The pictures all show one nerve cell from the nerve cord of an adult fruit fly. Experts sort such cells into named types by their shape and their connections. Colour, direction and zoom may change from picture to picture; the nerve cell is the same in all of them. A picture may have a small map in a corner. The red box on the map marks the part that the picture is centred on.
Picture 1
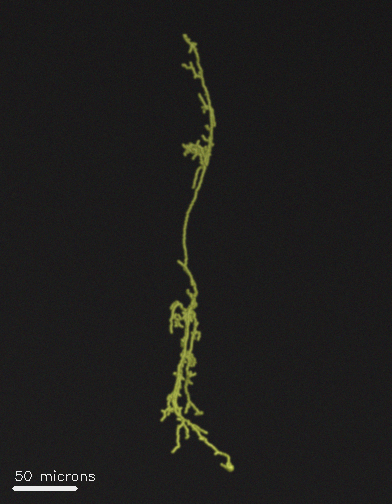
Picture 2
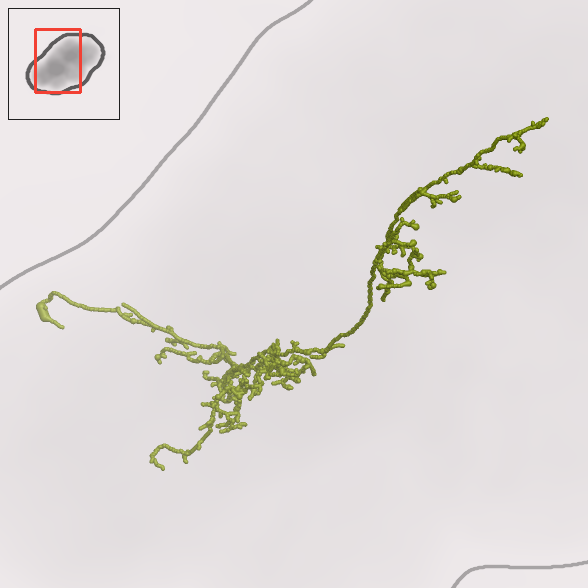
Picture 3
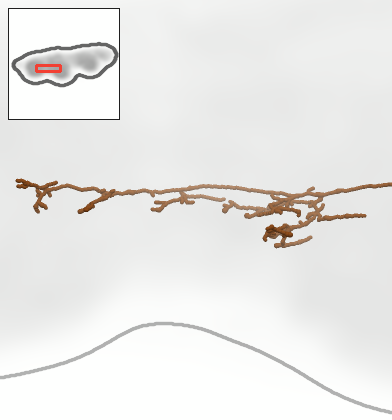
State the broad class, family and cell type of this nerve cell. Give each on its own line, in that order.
nerve-cord intrinsic neuron
hemilineage 09A
IN09A032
